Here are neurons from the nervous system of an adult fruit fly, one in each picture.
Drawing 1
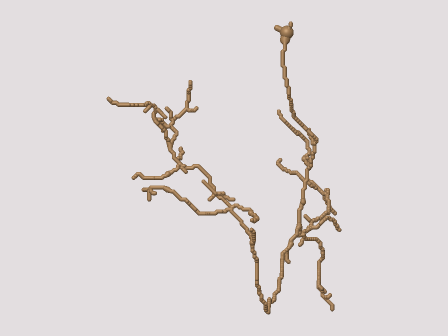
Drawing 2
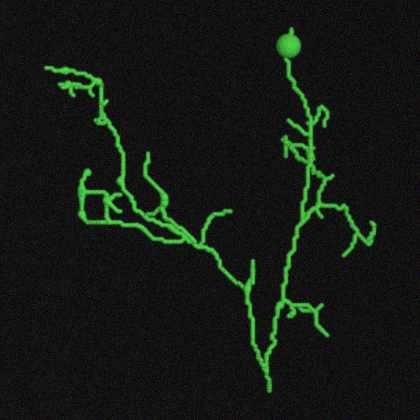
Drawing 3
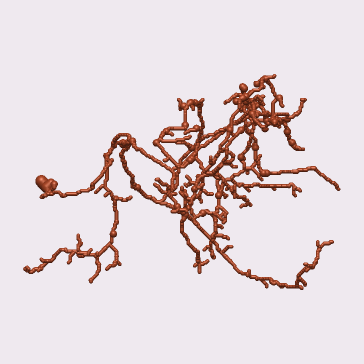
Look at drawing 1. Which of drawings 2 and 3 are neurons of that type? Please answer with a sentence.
Drawing 2 is of the same cell type.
